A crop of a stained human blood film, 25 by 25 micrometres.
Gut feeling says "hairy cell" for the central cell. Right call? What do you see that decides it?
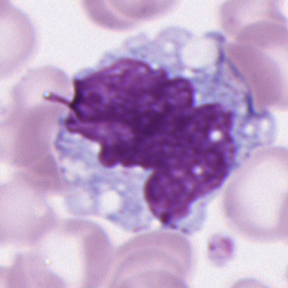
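Point one: the nucleus is large and irregular, folded into broad lobes, and its chromatin stains a dark, fairly dense purple. Point two: the cytoplasm is plentiful and pale grey-blue, filled with many small clear vacuoles that give it a foamy look. Point three: a thin spike-like strand juts out from the left side of the nucleus, and the cell outline is irregular, with a ragged, scalloped edge.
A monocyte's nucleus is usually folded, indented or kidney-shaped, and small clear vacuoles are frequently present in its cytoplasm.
The folded nucleus and the foamy, vacuolated cytoplasm both match monocyte.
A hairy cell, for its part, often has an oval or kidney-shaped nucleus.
A nucleus folded into broad lobes counts against hairy cell. This cell is a monocyte, not a hairy cell.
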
